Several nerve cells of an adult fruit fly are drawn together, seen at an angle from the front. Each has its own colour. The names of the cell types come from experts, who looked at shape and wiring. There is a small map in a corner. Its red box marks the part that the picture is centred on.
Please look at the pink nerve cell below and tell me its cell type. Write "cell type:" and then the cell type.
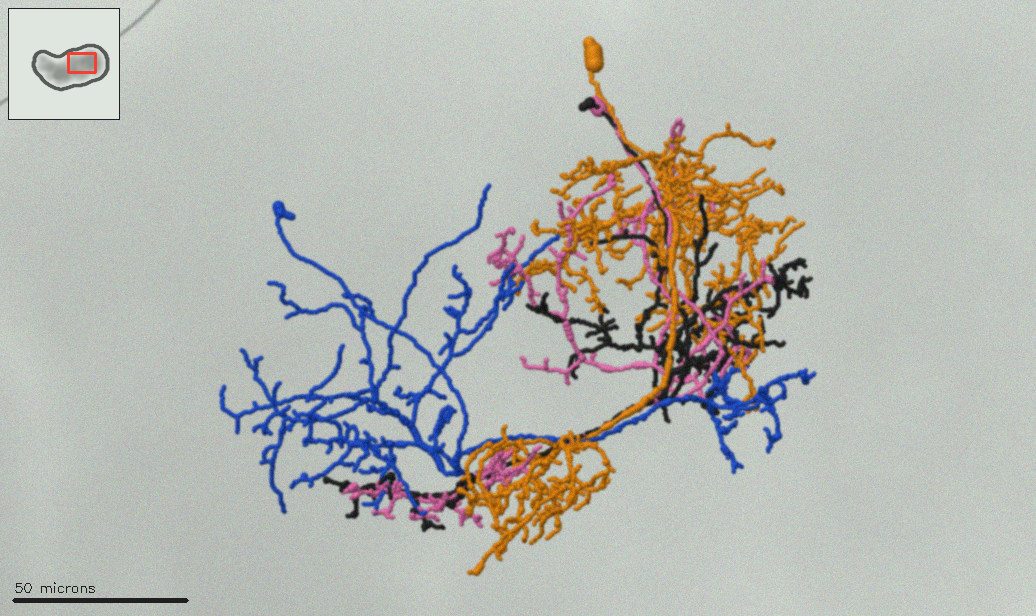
cell type: CB1642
